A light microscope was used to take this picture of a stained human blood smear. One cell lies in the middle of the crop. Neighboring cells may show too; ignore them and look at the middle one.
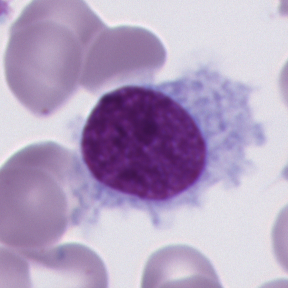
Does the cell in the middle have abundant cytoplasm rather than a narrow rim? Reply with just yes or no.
Yes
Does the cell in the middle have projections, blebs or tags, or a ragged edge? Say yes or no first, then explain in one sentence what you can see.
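Yes. The cell border is ragged, with fine hair-like fringes instead of a smooth edge.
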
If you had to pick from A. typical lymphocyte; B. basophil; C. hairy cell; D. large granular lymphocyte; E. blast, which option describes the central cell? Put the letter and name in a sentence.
The central cell is a hairy cell, which makes option C the right answer.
